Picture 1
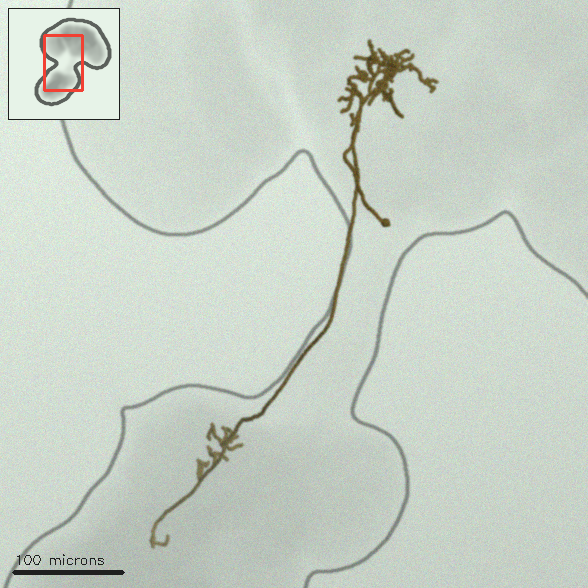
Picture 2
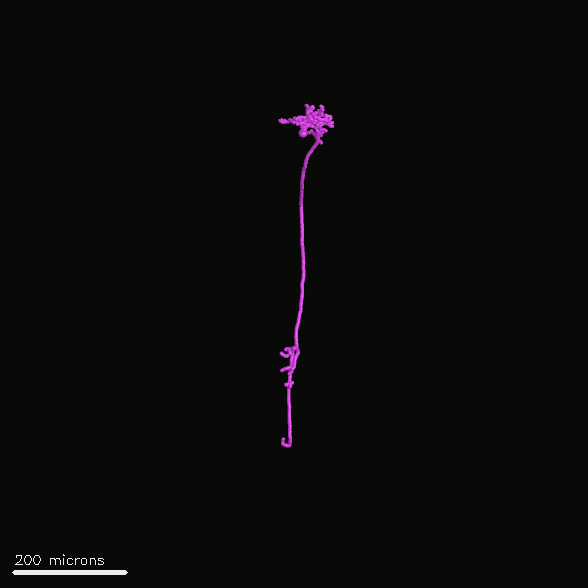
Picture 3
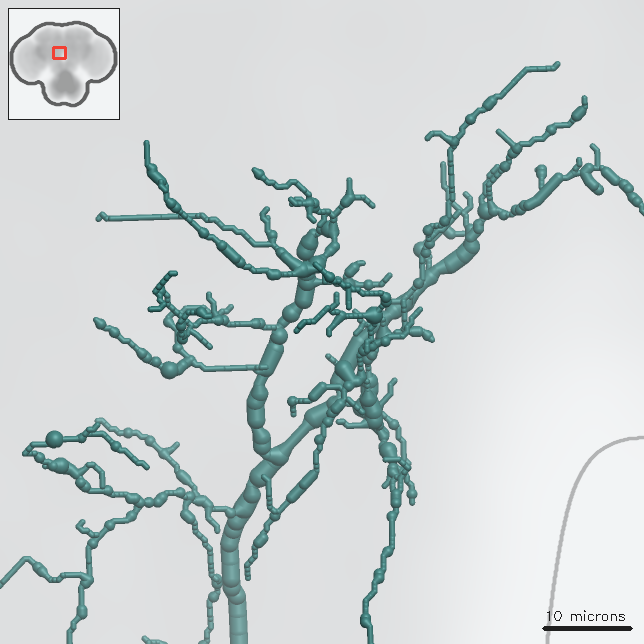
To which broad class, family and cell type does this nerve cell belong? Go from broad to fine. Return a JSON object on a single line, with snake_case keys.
{"broad_class": "descending neuron", "family": "hemilineage LB12", "cell_type": "DNg02_e"}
